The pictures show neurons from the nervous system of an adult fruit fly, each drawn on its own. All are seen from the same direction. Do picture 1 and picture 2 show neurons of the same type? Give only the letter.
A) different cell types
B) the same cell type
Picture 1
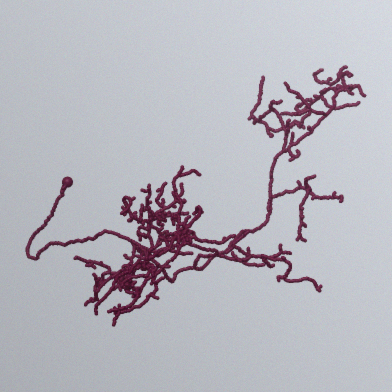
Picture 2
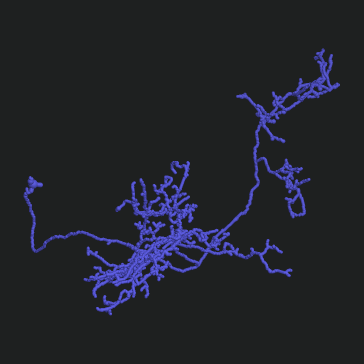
B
